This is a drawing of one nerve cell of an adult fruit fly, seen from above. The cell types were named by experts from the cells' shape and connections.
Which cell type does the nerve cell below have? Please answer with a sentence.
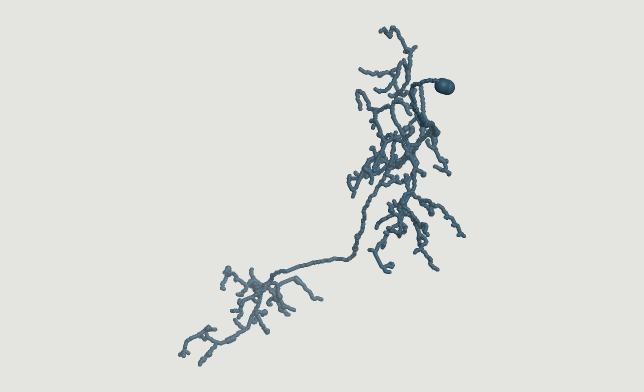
The cell type is IB032.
